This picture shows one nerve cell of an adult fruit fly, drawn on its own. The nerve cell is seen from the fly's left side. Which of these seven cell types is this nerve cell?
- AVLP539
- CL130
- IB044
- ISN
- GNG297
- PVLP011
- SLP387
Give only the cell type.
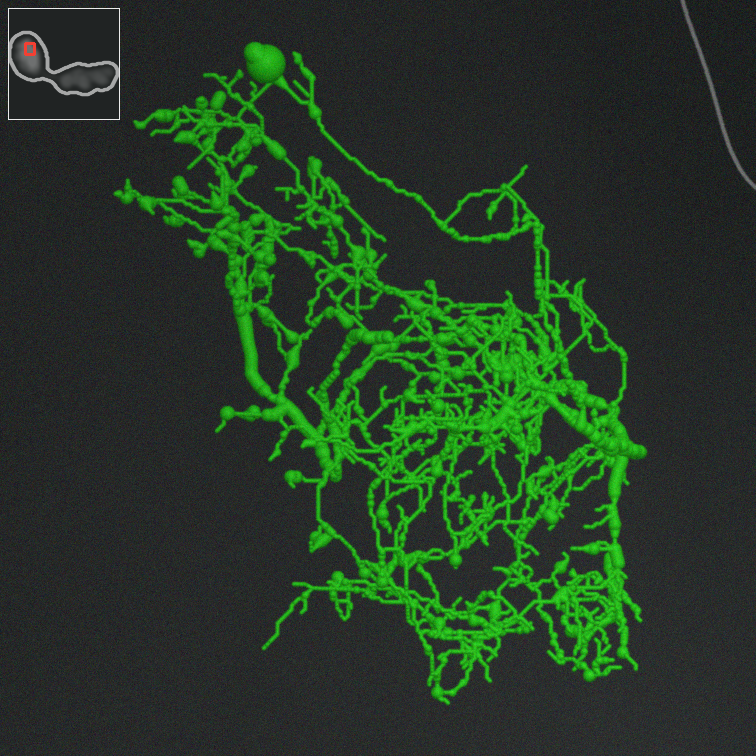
CL130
